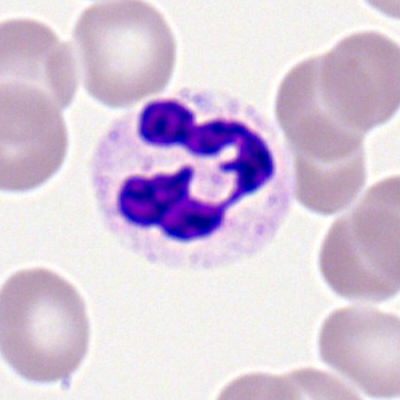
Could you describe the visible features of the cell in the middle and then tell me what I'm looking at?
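Several lobes, joined by narrow connections, make up the nucleus, and its chromatin is dark purple and coarsely clumped. The plentiful cytoplasm is pale pink and holds fine, faint lilac granules. The cell is a segmented neutrophil.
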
